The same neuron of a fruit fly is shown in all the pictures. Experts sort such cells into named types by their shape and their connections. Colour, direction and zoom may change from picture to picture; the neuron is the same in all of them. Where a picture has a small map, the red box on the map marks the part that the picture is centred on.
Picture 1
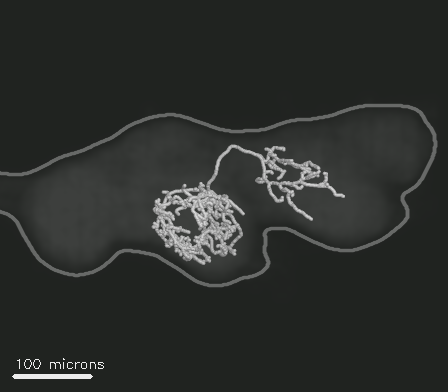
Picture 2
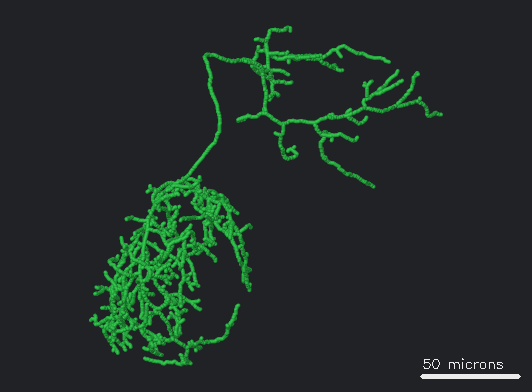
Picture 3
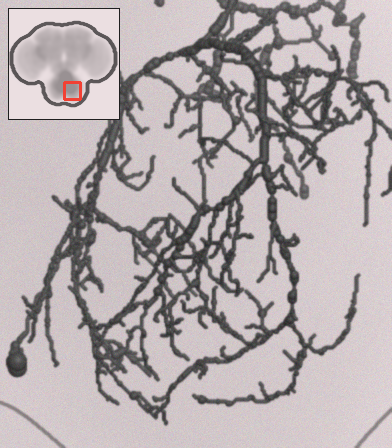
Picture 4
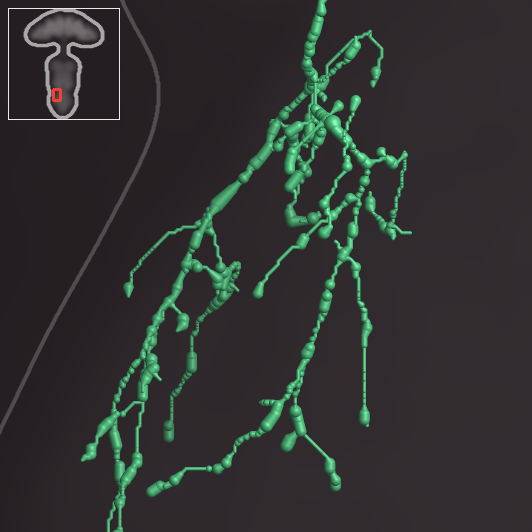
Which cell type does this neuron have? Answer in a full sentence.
The cell type is IN12A011.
